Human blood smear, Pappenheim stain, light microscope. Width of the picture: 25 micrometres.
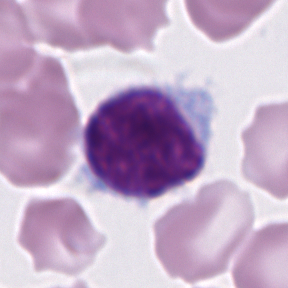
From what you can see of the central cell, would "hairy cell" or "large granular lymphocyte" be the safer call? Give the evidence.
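This is a hairy cell.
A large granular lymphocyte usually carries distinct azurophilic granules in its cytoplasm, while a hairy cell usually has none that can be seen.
Look through the cytoplasm here and you will find no coarse coloured granules, and that is what settles it in favour of the hairy cell. The cytoplasm is pale blue, holds no vacuoles, and lies mostly on the upper right side of the nucleus. The nucleus measures about 10 micrometres across and fills about 80% of the cell's area.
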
